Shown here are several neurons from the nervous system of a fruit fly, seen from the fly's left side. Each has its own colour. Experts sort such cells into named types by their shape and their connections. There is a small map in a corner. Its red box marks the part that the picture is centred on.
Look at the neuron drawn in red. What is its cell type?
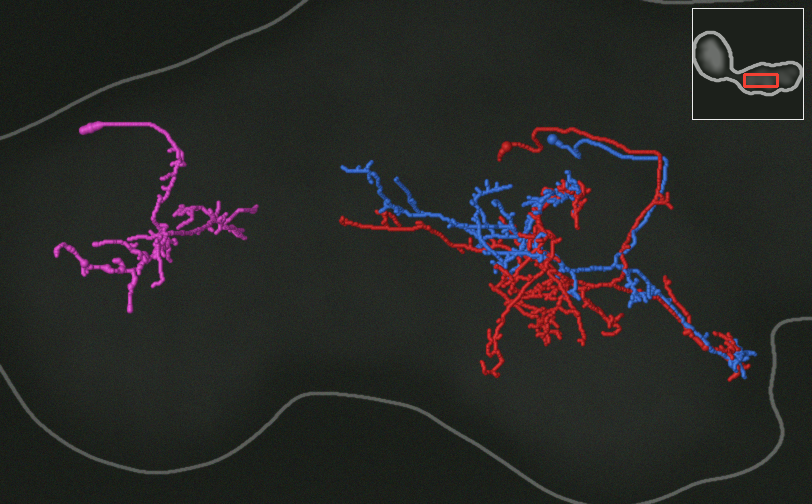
IN19A109_a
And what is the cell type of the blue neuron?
IN19A109_b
